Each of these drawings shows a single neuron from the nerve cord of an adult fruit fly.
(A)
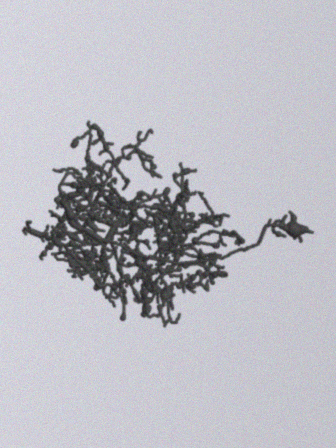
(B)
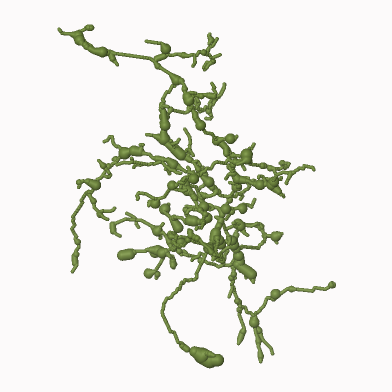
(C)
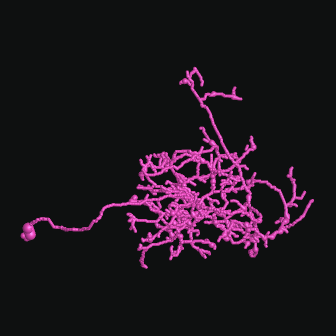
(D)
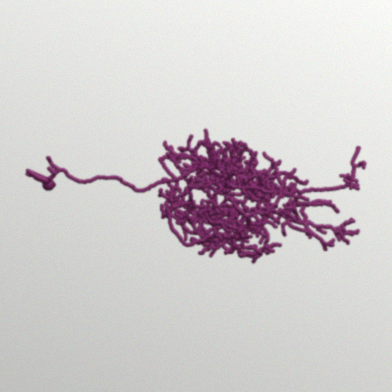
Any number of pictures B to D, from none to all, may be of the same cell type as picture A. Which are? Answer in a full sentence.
None of them is of the same cell type.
